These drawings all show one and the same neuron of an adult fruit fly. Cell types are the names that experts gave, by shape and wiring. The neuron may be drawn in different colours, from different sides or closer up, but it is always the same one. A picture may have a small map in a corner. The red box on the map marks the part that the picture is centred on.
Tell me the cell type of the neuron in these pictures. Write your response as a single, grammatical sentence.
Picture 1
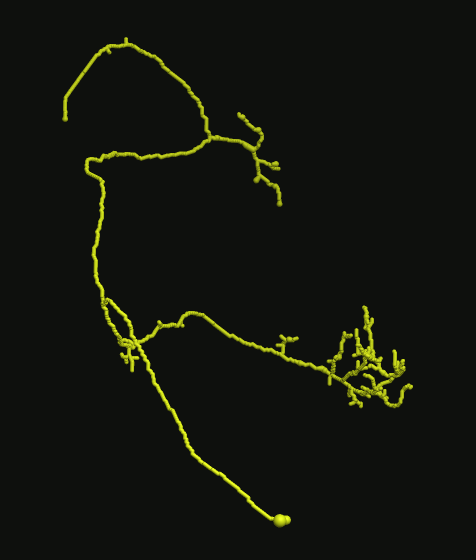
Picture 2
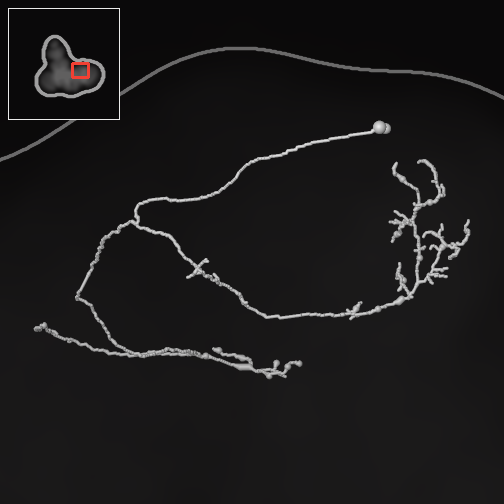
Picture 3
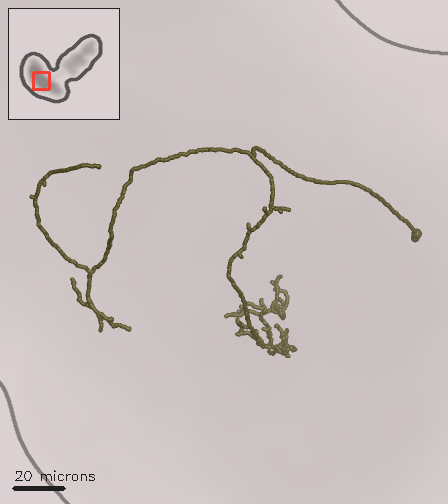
Of the cell type SLP245 is this neuron.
